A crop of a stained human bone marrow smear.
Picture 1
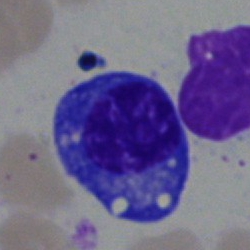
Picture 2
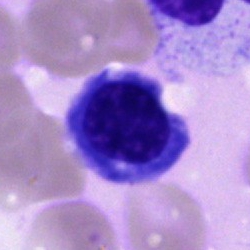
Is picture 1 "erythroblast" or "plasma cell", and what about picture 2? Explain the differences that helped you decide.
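Picture 1 is the plasma cell, and picture 2 is the erythroblast. Looking at the outlines first, the plasma cell is a rounded oval with a smooth border, while the erythroblast is only roughly round, irregular, with a bulge on its right side. The chromatin is dark purple in both, but in the plasma cell it is patchy rather than fine and even, whereas in the erythroblast it looks dense.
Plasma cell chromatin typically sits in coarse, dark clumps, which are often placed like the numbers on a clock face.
The cytoplasm stains deep blue in both cells, so its colour is the same here.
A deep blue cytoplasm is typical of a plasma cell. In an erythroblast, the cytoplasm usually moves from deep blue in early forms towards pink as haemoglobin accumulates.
What I do see in the plasma cell is a pair of distinct round clear vacuoles near the bottom edge of its cytoplasm. In the erythroblast, the cytoplasm forms a thin rim, widest at the lower right, and I find no granules in it. One more detail: a purple-staining cell lies just to the right of the plasma cell, cut off by the edge of the picture.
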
